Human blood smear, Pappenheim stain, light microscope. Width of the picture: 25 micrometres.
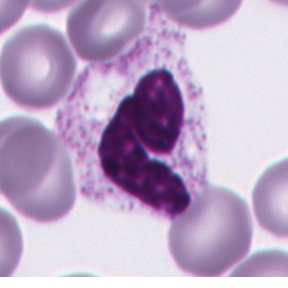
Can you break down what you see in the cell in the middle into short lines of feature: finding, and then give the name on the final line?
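Outline: irregular rather than smoothly round
Chromatin: dark purple, densely clumped
Cytoplasm: plentiful, pale pinkish-lilac
Granules: fine, pink-violet, scattered through the cytoplasm
Name: segmented neutrophil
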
